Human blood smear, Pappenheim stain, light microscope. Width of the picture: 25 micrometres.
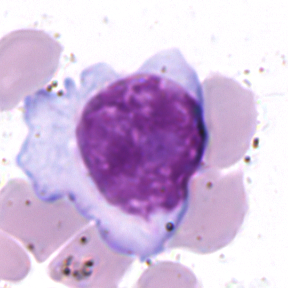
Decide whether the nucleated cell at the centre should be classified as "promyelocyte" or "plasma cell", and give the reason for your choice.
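This is a plasma cell. What decides it is the chromatin, which is coarse and patchy, with darker clumps among lighter areas.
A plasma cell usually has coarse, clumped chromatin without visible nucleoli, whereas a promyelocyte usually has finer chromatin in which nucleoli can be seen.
The nucleus lies off-centre, toward the right, in abundant pale grey-blue cytoplasm that turns a deeper blue along its outer edge. The outline is irregular, with broad scalloped flaps most marked on the left.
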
